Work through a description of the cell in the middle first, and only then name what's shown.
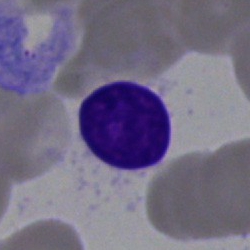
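The cytoplasm is so scant that almost no rim shows around the nucleus. The chromatin is dense and stains deep purple. No distinct nucleolus is visible, and the cell contains no granules. The cell is a lymphocyte.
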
